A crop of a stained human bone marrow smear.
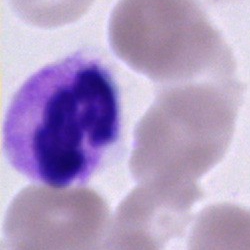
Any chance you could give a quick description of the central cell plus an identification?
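Look first at the nucleus: it sits toward the right, so most of the cytoplasm lies on the left. Its chromatin is dense and a dark blue-violet, with no nucleoli to be found. The cytoplasm shows no vacuoles. This is a segmented neutrophil.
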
